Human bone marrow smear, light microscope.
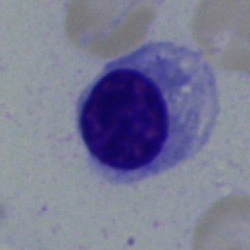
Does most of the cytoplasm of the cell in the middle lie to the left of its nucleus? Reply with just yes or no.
No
